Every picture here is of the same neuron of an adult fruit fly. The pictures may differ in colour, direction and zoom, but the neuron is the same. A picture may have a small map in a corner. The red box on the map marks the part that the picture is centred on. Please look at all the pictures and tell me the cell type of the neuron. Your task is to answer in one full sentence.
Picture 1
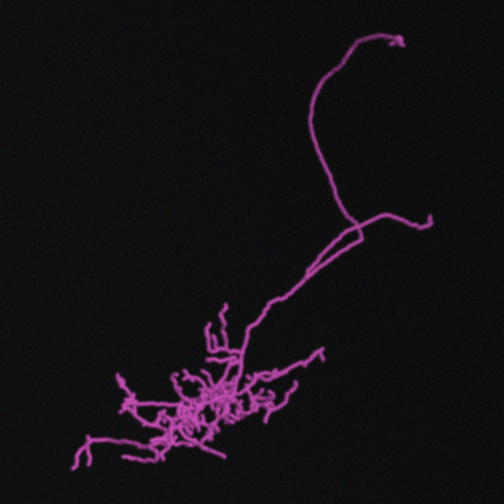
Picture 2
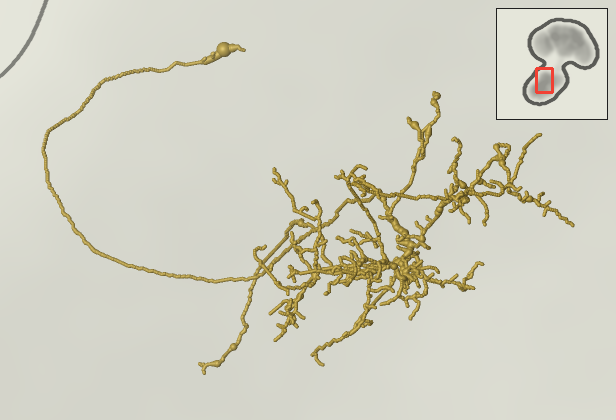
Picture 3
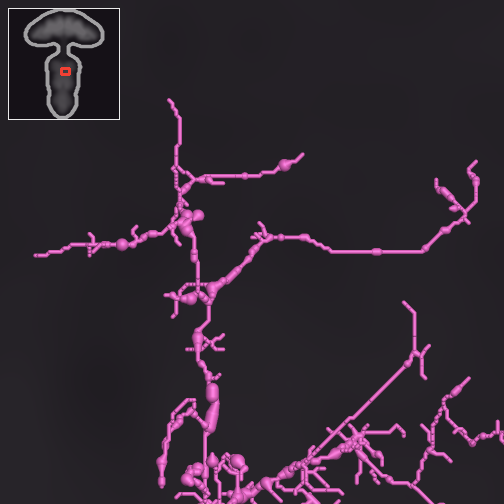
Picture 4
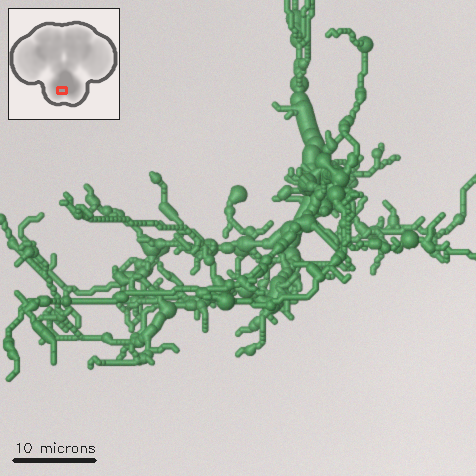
It is IN11A032_a that this neuron is, by cell type.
